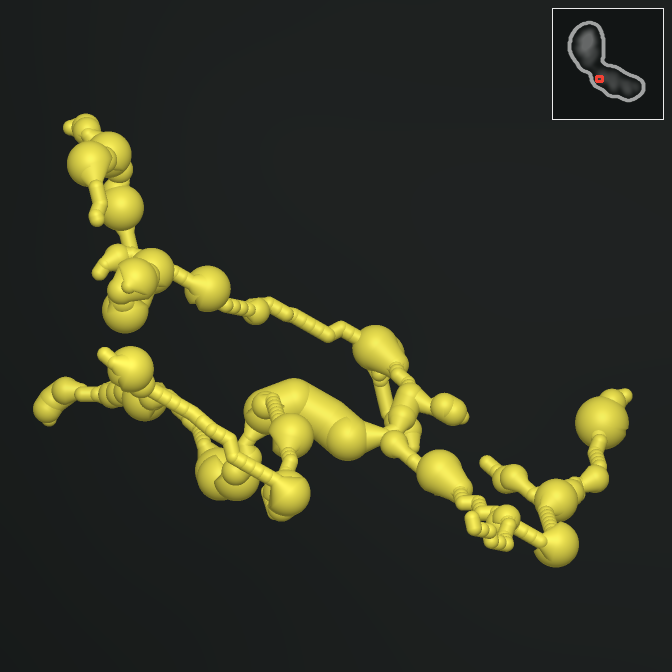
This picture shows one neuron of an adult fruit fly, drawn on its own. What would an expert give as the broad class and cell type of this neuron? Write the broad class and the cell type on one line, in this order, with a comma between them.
sensory neuron entering the nerve cord, SNxx33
